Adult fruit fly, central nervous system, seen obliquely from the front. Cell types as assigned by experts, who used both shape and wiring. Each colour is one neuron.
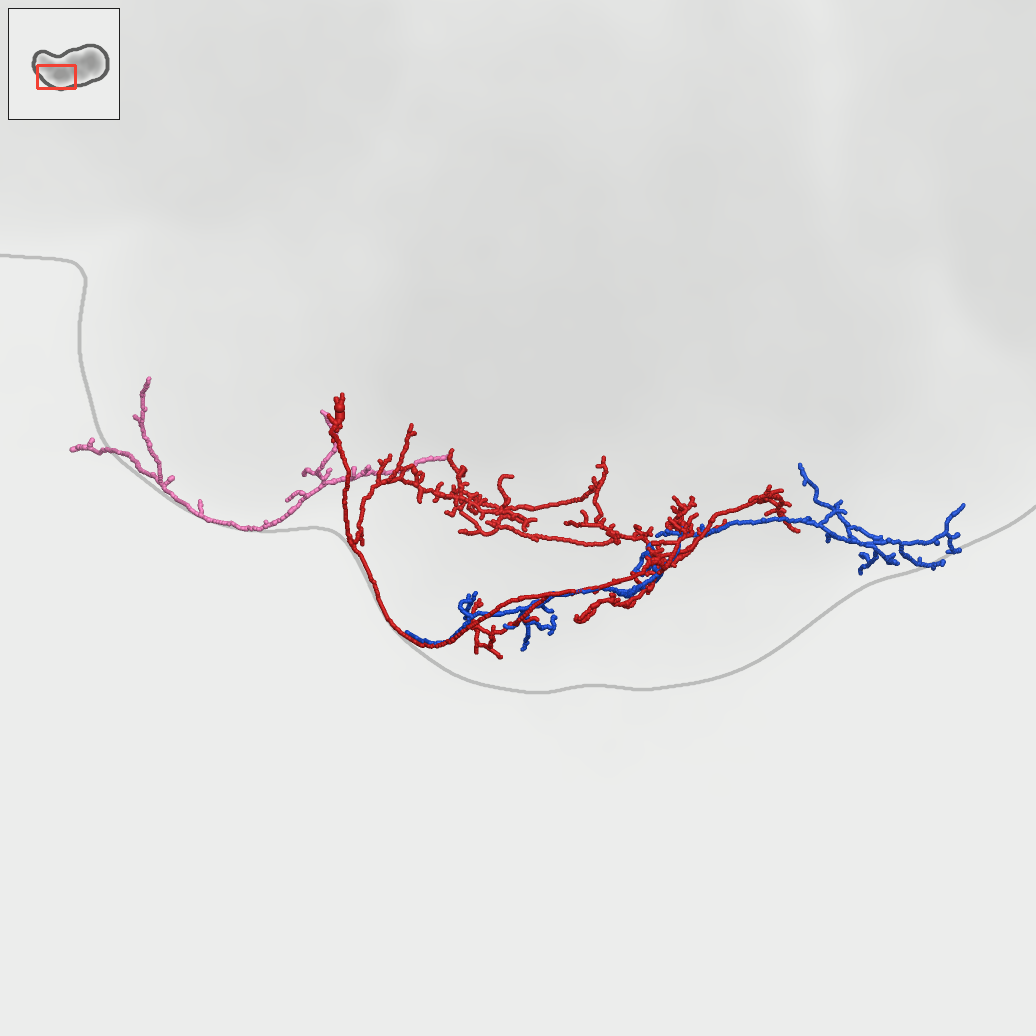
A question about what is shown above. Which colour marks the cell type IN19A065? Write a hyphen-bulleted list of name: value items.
- colour: blue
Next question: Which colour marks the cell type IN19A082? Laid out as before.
- colour: red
